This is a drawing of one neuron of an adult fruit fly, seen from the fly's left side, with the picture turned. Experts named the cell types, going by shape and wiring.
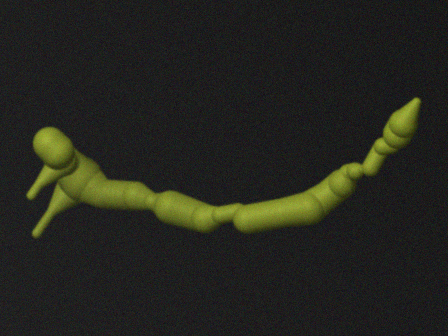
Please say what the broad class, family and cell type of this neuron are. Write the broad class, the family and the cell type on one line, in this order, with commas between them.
photoreceptor or other optic-lobe sensory neuron, class visual, R1-R6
